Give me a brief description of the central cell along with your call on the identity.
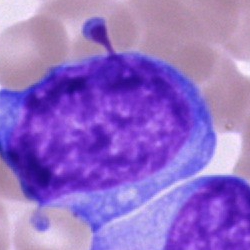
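Two small rounded blebs stand off this one: one on a thin stalk at the top, another at the lower left edge. The chromatin's fine-textured, broken by a few darker patches. Below the nucleus the cytoplasm forms a wider band than it does above. It's a blast.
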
